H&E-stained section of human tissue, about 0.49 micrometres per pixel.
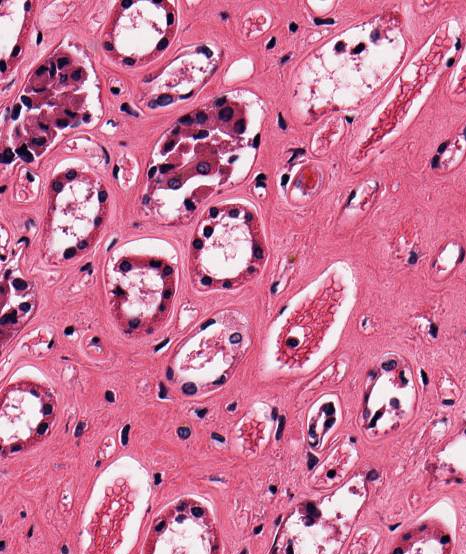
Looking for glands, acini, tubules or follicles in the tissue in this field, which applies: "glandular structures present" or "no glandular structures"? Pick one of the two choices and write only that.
Glandular structures present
